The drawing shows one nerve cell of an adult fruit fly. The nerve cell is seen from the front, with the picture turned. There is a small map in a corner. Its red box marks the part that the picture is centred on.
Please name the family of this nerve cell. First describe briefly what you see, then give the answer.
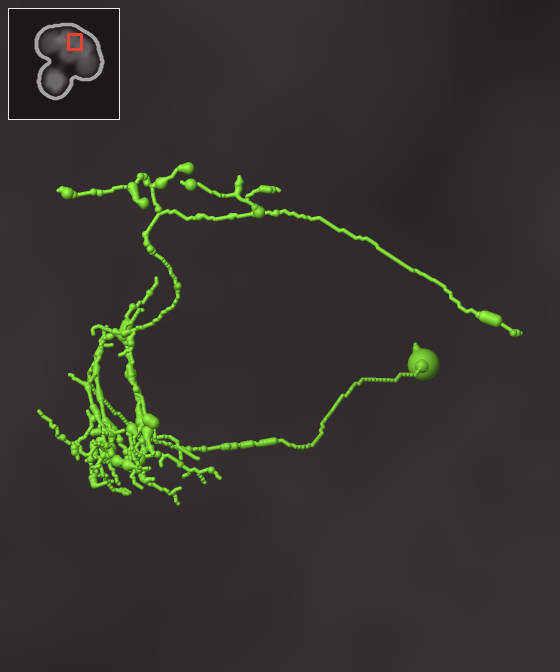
Dozens of branch ends can be seen. As drawn here it is wider than it is tall. This is a central-brain intrinsic neuron. The name of its family is class CX.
